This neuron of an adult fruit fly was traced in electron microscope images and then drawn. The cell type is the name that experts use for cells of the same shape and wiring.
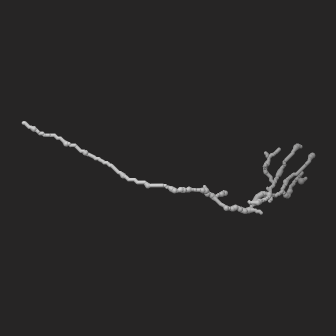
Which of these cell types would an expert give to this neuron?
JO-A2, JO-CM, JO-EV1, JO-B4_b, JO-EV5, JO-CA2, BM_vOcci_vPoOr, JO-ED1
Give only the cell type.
JO-EV5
